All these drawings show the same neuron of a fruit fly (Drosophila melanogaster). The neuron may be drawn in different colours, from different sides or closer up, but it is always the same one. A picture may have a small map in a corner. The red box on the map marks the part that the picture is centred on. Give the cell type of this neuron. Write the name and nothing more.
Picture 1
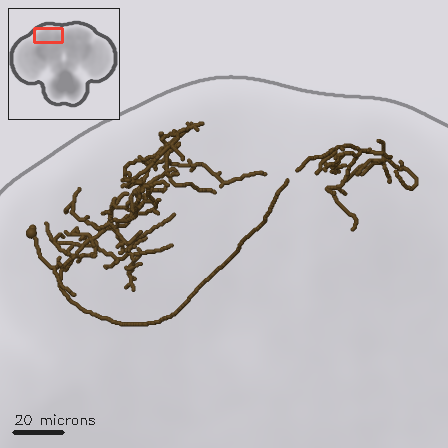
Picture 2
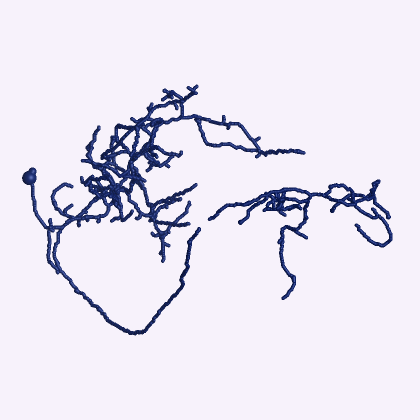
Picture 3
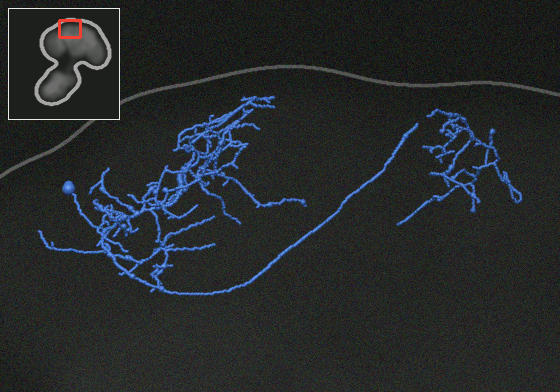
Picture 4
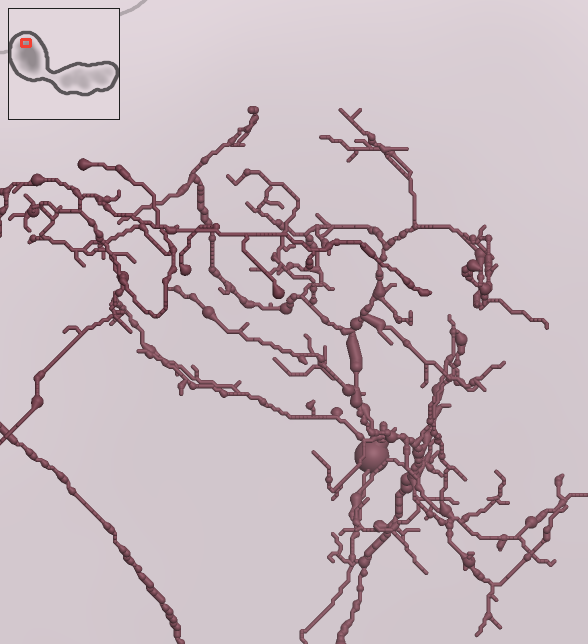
SLP128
